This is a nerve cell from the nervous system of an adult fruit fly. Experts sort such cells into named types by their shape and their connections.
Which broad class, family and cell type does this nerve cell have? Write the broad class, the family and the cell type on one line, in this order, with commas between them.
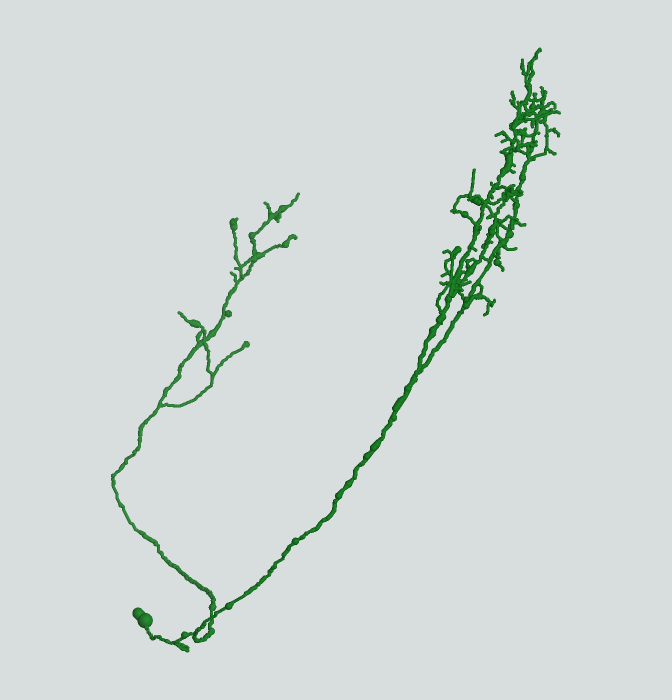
optic-lobe intrinsic neuron, MeLo, MeLo4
